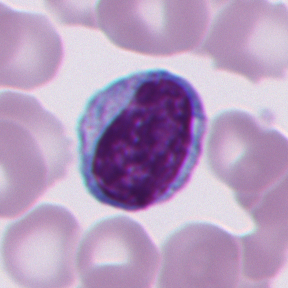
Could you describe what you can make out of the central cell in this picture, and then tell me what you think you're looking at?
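Looking at the outline, I'd call it roughly round. The nucleus seems to sit off-centre, toward the lower right. The cytoplasm forms its widest crescent on the upper-left side of it, and I find no vacuoles there. It is a typical lymphocyte.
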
